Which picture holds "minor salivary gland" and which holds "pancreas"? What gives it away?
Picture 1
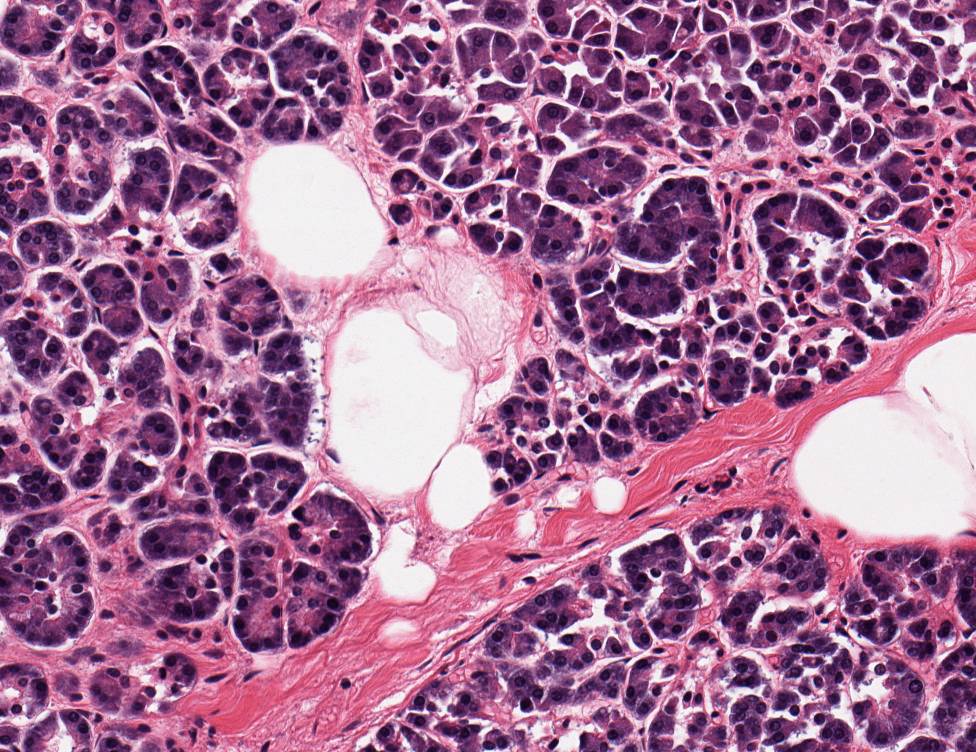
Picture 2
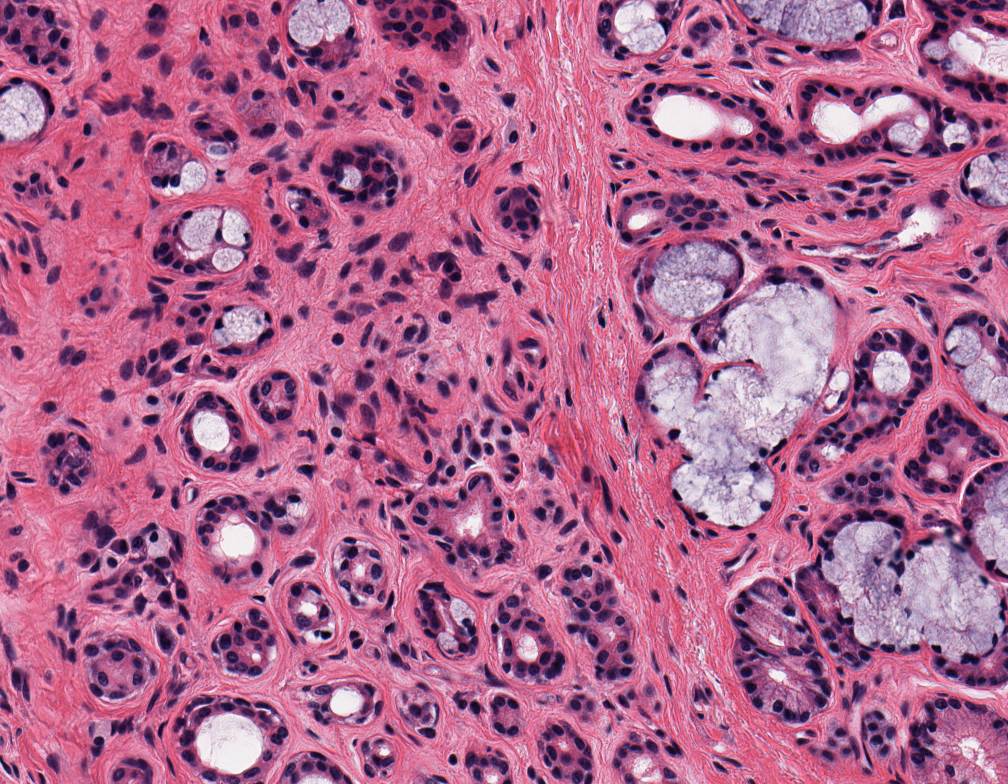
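Pancreas in picture 1, minor salivary gland in picture 2. Pancreas: closely packed rounded glandular units, the acini, fill most of the field, divided by thin pink partitions. Acinar nuclei round, mostly toward the outer edge of each acinus. Dense pink collagen band runs diagonally from lower left toward the middle of the right edge; its nuclei elongated, parallel to the fibres. Minor salivary gland: acini on the right filled with pale grey-blue, finely bubbly mucinous cytoplasm; largest mucin-filled units in the right half. Nuclei of these mucous acini flattened, pressed to the cell base. Small units on the left: lining cells with dark ovoid nuclei and scant pink cytoplasm.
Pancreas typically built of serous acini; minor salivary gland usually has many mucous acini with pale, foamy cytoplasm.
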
